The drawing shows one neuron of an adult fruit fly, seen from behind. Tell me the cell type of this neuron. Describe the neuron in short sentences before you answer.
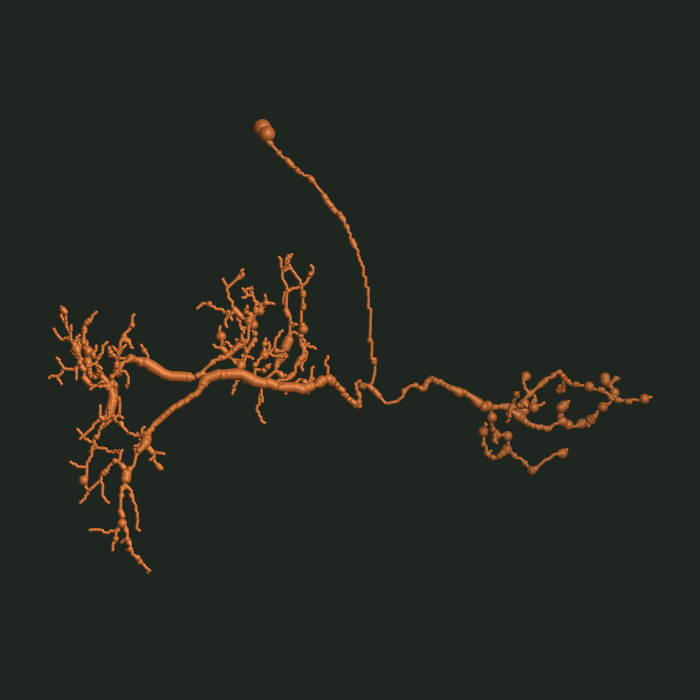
The cell body can be seen at the top of the picture. Dozens of branch ends can be seen. Its broad class is visual projection neuron. The cell type is LPLC2.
